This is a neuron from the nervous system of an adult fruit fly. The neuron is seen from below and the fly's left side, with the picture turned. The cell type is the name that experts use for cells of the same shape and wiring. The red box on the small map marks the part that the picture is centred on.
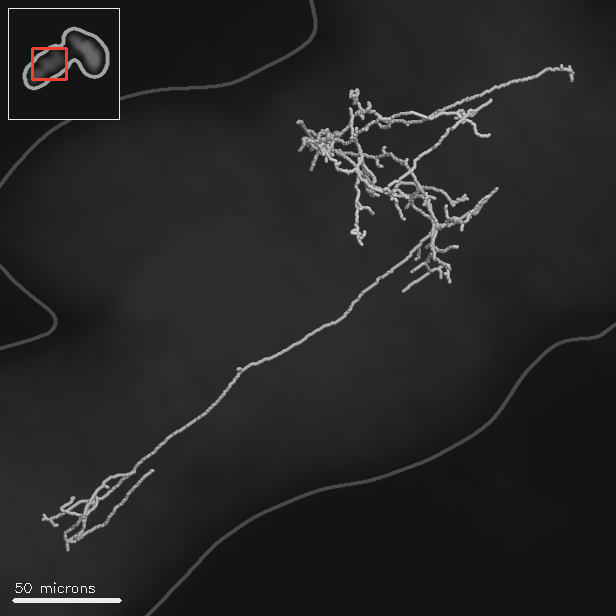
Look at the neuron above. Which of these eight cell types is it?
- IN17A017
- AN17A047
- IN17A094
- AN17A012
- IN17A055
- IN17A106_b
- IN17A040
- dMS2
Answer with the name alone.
IN17A094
